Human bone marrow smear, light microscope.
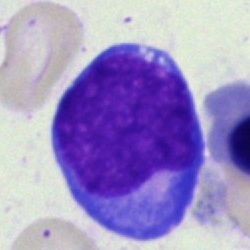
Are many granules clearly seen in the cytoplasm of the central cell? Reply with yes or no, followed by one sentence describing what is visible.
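No. No granules are seen in the cytoplasm.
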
